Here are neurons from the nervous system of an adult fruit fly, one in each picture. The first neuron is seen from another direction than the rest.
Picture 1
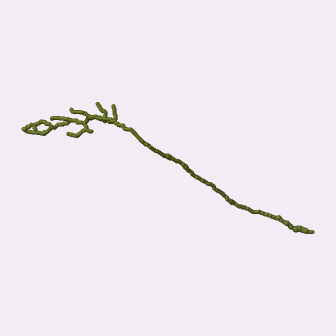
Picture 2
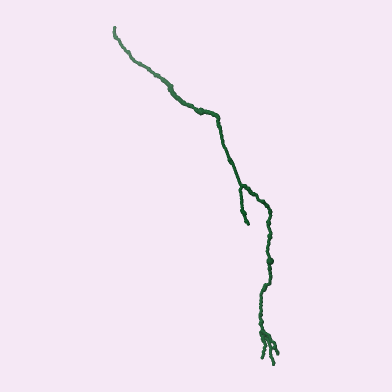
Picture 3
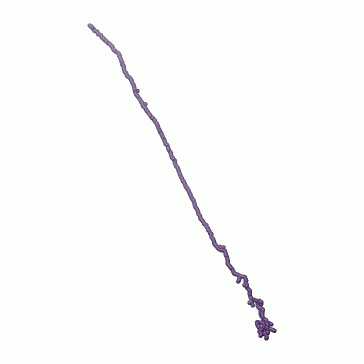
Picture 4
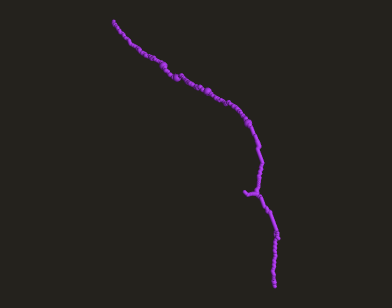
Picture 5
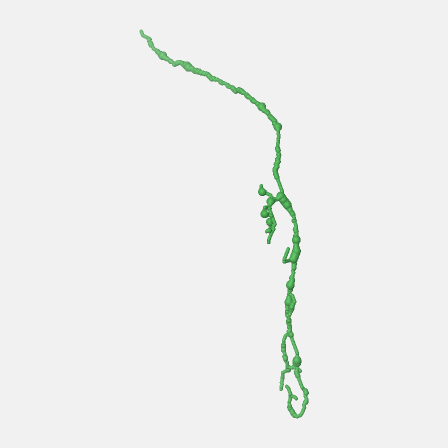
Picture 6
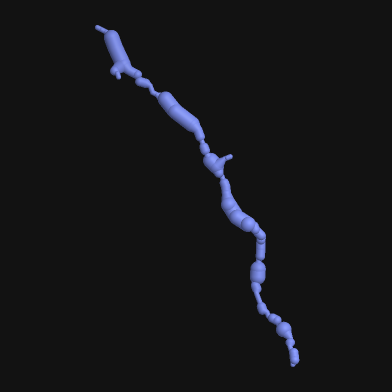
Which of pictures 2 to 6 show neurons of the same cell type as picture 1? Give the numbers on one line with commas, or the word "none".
2, 4, 5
